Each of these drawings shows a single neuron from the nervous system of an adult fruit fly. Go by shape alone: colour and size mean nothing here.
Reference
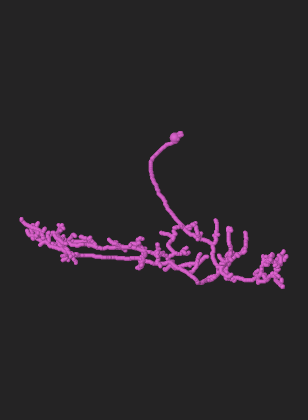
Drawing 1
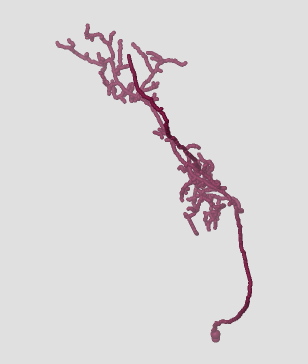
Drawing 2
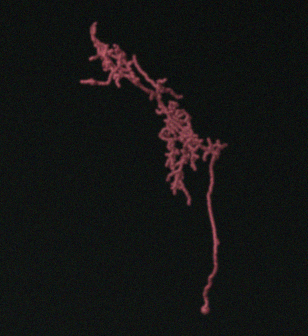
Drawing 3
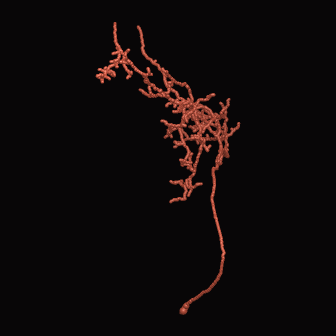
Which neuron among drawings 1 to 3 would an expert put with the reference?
Drawing 3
